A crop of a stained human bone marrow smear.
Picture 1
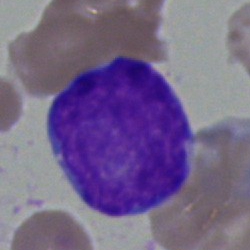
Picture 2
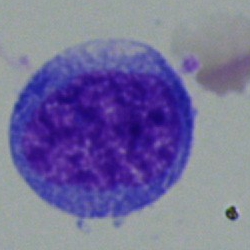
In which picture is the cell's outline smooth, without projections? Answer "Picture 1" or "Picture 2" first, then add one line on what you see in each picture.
Picture 1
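In picture 1: The cell outline is roughly round to oval and smooth.
In picture 2: Small blebs project from the lower edge of the cell.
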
